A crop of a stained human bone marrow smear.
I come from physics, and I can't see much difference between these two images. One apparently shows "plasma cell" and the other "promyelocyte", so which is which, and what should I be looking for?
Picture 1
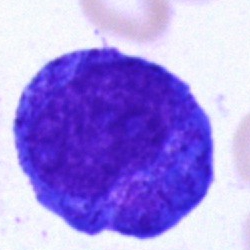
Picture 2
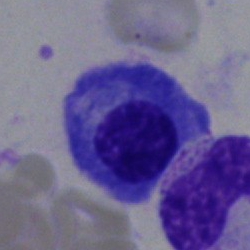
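The promyelocyte is the cell of picture 1, and the plasma cell is the cell of picture 2. In picture 1 the nucleus fills most of the cell.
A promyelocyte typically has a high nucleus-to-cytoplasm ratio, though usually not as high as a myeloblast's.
In picture 2, by contrast, the cytoplasm is abundant and deep blue, forming a wide rim around the nucleus. The chromatin is finely stippled in picture 1 rather than gathered into coarse dark blocks, whereas in picture 2 it is dark and coarsely clumped.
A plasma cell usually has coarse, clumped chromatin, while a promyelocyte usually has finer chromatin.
Beside the nucleus on its upper-left side, picture 2 shows a paler zone in the cytoplasm.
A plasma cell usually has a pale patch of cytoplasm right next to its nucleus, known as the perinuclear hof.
No distinct granules are visible in the cytoplasm of picture 2.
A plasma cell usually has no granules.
The borders also differ: picture 1 is roughly round with a slightly uneven edge, picture 2 irregular and slightly wavy. Picture 1 further shows a curved paler band across its lower right part, a single short thin projection rising from its top edge, and no clear vacuoles.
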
